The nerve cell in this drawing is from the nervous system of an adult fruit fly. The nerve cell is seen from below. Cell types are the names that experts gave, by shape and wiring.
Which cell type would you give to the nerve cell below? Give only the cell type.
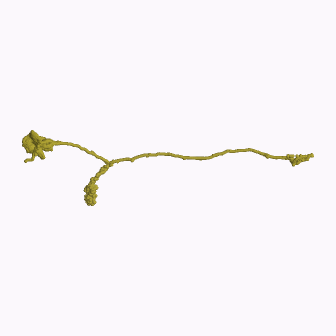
T1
